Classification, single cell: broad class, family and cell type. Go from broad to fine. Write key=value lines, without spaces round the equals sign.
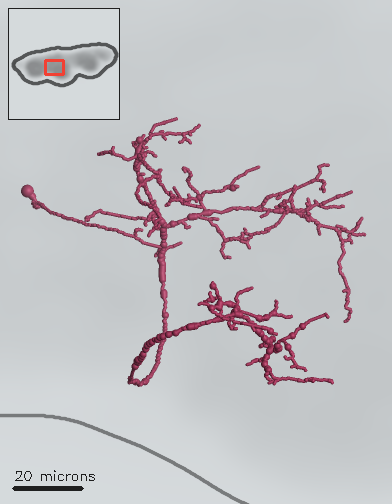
broad_class=nerve-cord intrinsic neuron
family=hemilineage 01A
cell_type=IN01A073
